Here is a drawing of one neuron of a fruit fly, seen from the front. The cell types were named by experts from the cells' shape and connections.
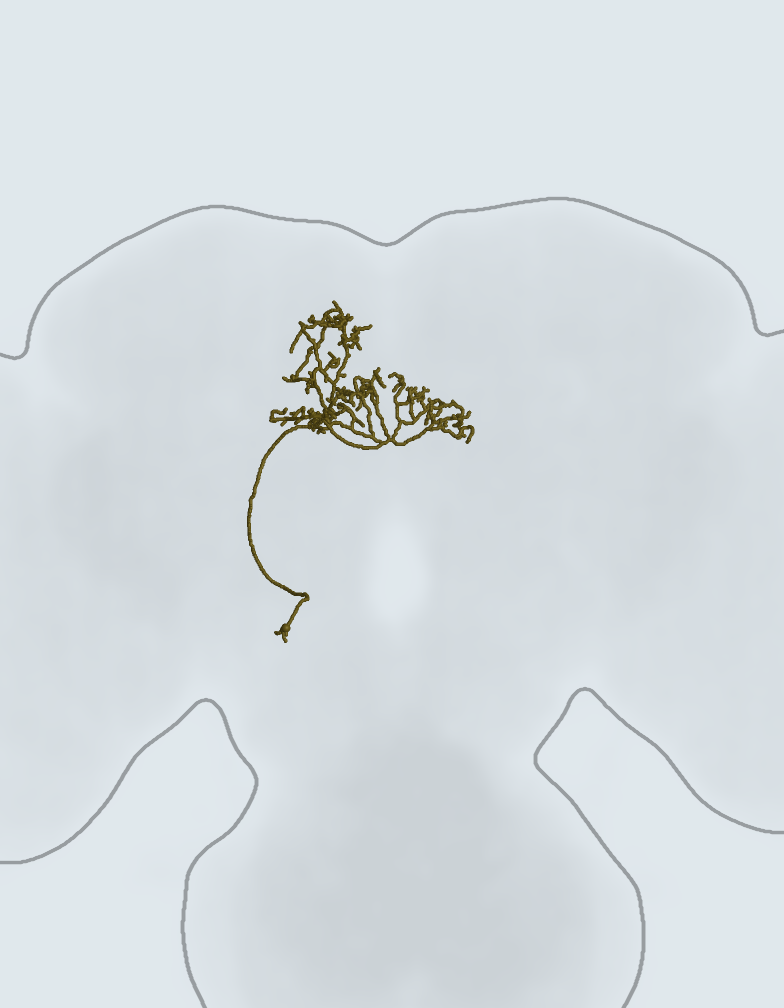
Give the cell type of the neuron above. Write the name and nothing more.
FB5M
